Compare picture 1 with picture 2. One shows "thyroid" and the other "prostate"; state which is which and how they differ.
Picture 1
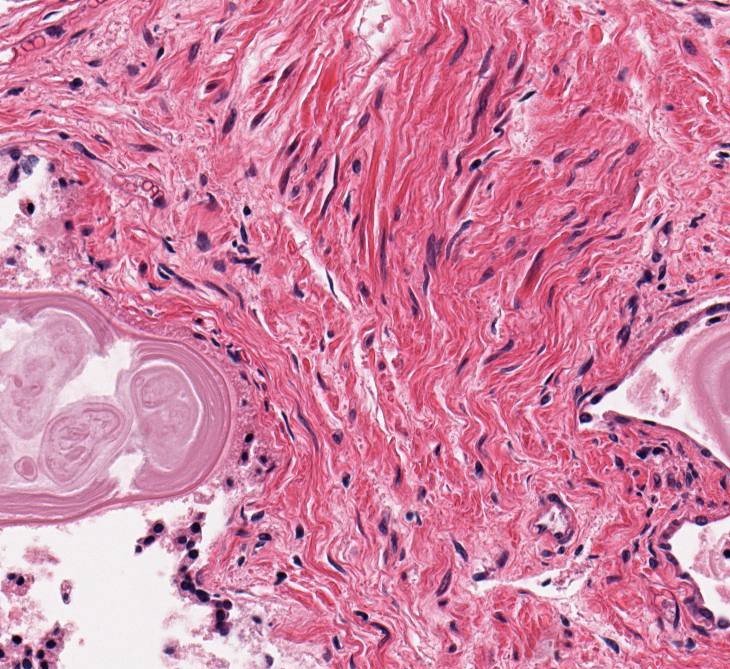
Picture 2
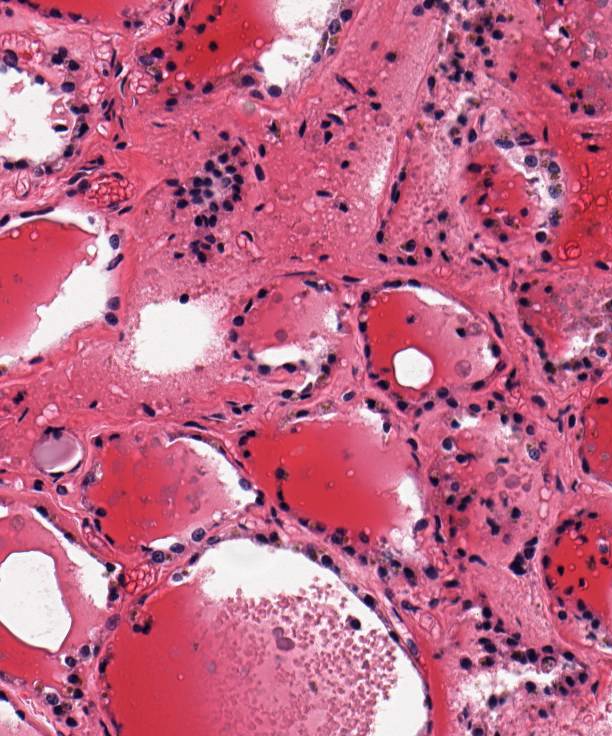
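The prostate is in picture 1 and the thyroid in picture 2. In the prostate field, dense, wavy, pink collagen bundles take up most of the space; at the centre they run mostly from top to bottom. Spindle-shaped cells with elongated, dark nuclei are scattered among the bundles, and small round cells with dark nuclei lie loosely in the clear space at the lower left. The thyroid field, by contrast, consists of closely packed rounded follicles of widely varying size, parted by thin strands of pink stroma. Most are filled with dense, homogeneous, deep red material, and a single layer of flattened to cuboidal cells with small dark round nuclei lines them.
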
